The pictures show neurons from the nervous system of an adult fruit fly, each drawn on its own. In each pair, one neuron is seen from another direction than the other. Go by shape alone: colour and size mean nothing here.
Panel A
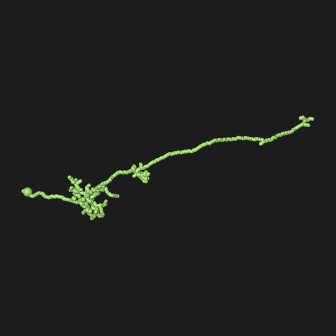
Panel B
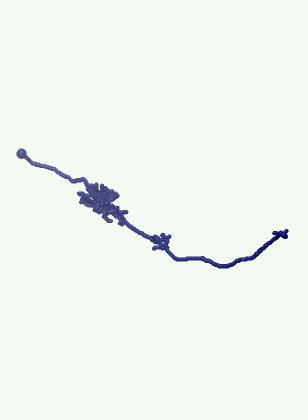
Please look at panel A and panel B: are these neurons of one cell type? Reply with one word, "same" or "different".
same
